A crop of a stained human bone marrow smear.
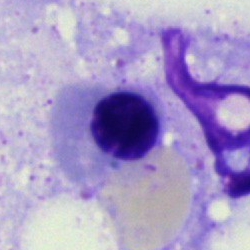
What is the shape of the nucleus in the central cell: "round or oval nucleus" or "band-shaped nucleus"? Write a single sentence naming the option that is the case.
This cell has a nucleus shaped as a single compact round or oval mass.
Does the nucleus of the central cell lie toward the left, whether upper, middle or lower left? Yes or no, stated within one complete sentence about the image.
No, the cell holds its nucleus toward the right.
